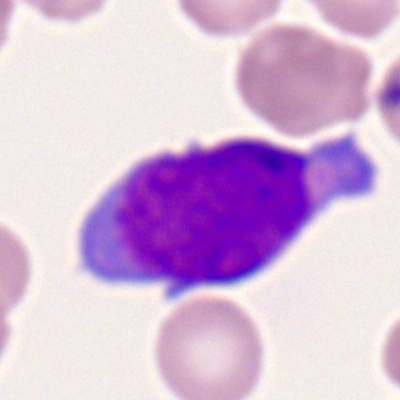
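Myeloblast, central cell. First, the cell is elongated, its long axis running from lower left to upper right. Second, the nucleus fills most of the cell. Third, the chromatin is dark purple with scattered paler patches. Last, cytoplasm extends into a tail-like projection at the right end.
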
